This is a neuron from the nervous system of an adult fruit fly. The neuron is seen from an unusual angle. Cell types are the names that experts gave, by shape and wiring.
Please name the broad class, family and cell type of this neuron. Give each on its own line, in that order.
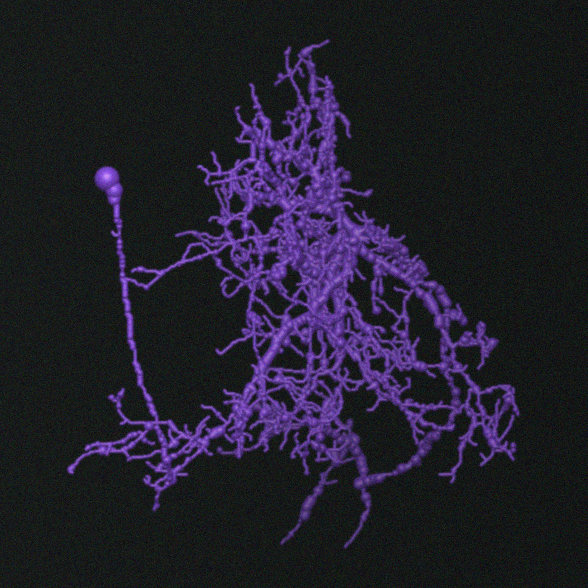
central-brain intrinsic neuron
hemilineage LB6
GNG529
